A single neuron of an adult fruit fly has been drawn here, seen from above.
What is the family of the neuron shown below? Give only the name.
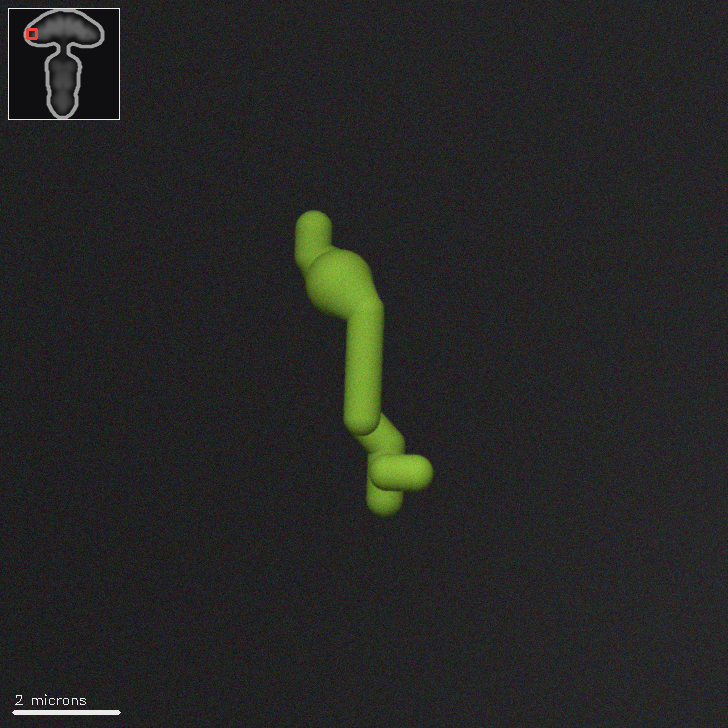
class visual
